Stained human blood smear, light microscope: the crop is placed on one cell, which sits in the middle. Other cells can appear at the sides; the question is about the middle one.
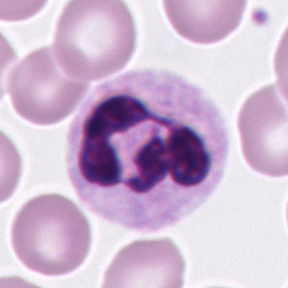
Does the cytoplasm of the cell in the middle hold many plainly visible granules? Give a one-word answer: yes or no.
Yes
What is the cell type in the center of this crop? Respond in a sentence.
In this crop, the cell at the very middle is a segmented neutrophil.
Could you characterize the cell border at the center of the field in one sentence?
No surface projections are present; the cell outline is smooth.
